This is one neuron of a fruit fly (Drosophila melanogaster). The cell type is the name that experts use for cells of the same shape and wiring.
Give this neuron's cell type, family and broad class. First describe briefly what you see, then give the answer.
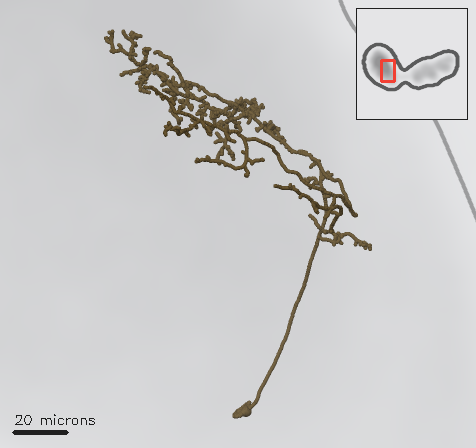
By the scale bar it is about 150 microns tall in this view. In this view it is taller than it is wide. The cell type is PS353. The family is hemilineage LB6. Its broad class is central-brain intrinsic neuron.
